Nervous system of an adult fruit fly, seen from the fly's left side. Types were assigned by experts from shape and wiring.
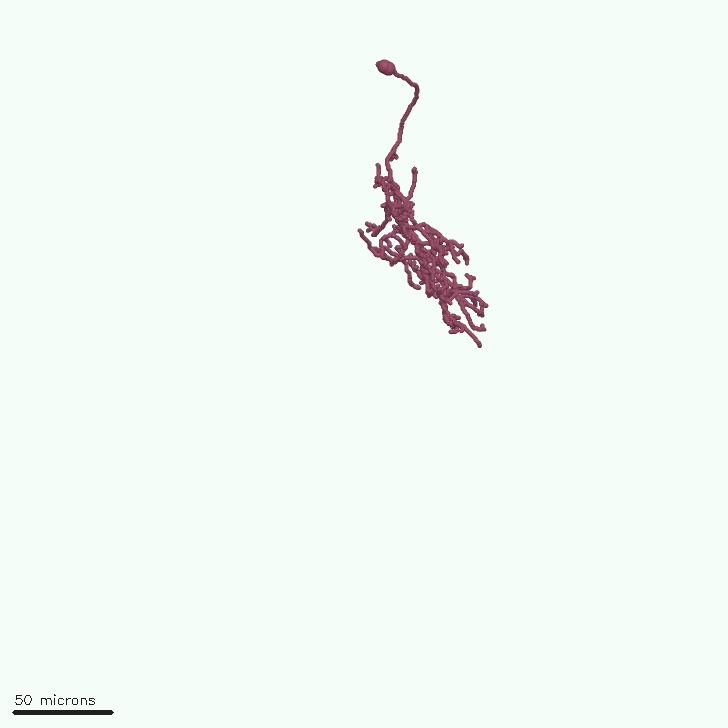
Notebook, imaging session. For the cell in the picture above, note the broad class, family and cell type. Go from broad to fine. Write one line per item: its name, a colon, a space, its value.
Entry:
broad class: central-brain intrinsic neuron
family: hemilineage SMPp&v1_posterior
cell type: CL187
